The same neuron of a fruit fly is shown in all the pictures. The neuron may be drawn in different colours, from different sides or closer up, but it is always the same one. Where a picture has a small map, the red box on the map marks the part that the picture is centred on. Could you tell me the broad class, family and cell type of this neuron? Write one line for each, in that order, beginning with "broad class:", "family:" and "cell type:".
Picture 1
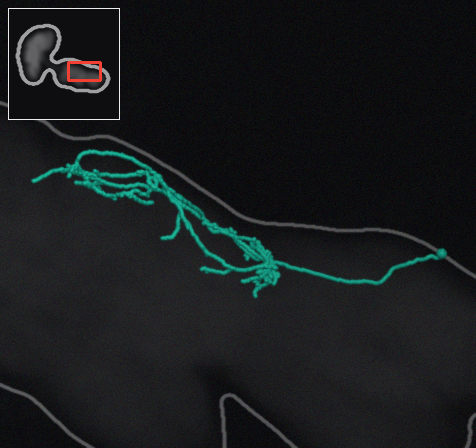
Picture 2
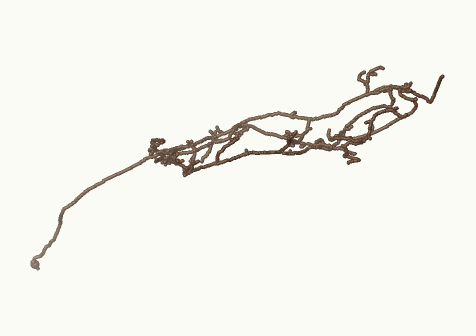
broad class: nerve-cord intrinsic neuron
family: hemilineage 03B
cell type: IN03B067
